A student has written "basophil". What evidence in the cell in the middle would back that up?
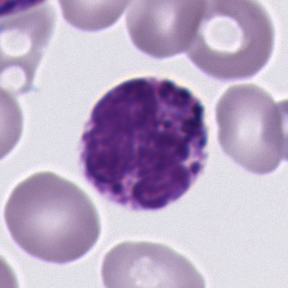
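This is a basophil, and its features can be gone through one at a time. First, coarse dark purple granules are scattered across the cell, and some lie over the nucleus itself.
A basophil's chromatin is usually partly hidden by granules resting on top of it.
Second, the granules are not all one size.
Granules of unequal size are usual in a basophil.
Third, only a little pale lilac cytoplasm shows between the granules and the nucleus.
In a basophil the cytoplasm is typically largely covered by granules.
Fourth, the nuclear material stains dense dark purple. None of these points runs against the name basophil.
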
